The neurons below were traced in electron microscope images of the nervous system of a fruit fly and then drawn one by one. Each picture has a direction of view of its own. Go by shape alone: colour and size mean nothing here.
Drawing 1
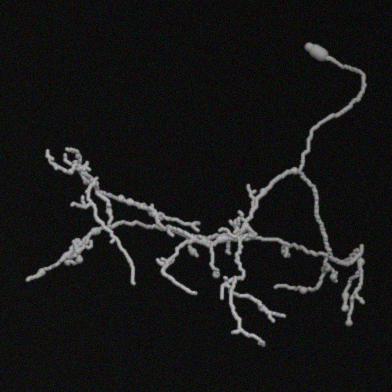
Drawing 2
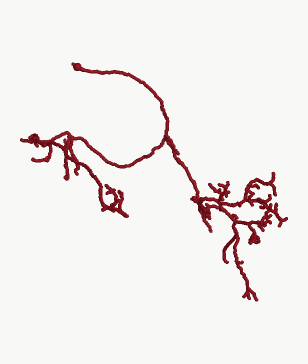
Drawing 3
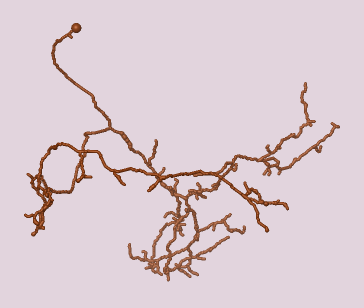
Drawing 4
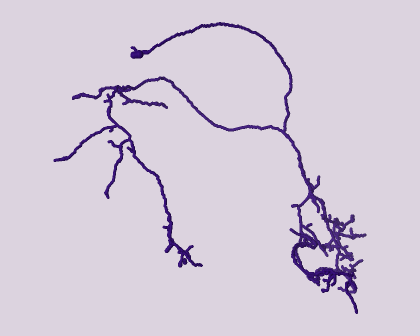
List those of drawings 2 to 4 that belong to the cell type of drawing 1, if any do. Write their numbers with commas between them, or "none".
2, 3, 4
